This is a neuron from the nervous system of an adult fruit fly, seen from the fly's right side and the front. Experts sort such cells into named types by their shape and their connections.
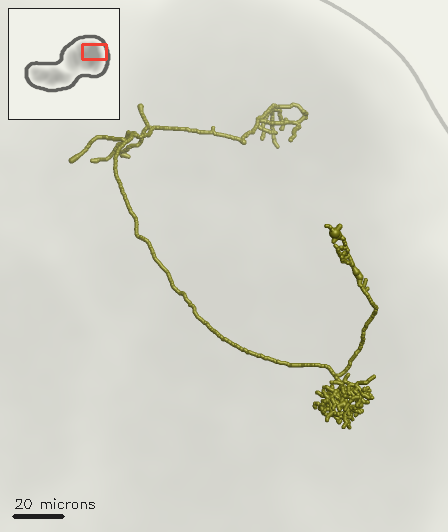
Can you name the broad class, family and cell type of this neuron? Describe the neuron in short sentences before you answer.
The cell body can be seen on the right of the picture. By the scale bar it is about 130 microns tall in this view. Its broad class is central-brain intrinsic neuron. The family is hemilineage ALad1. Its cell type is VM2_adPN.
